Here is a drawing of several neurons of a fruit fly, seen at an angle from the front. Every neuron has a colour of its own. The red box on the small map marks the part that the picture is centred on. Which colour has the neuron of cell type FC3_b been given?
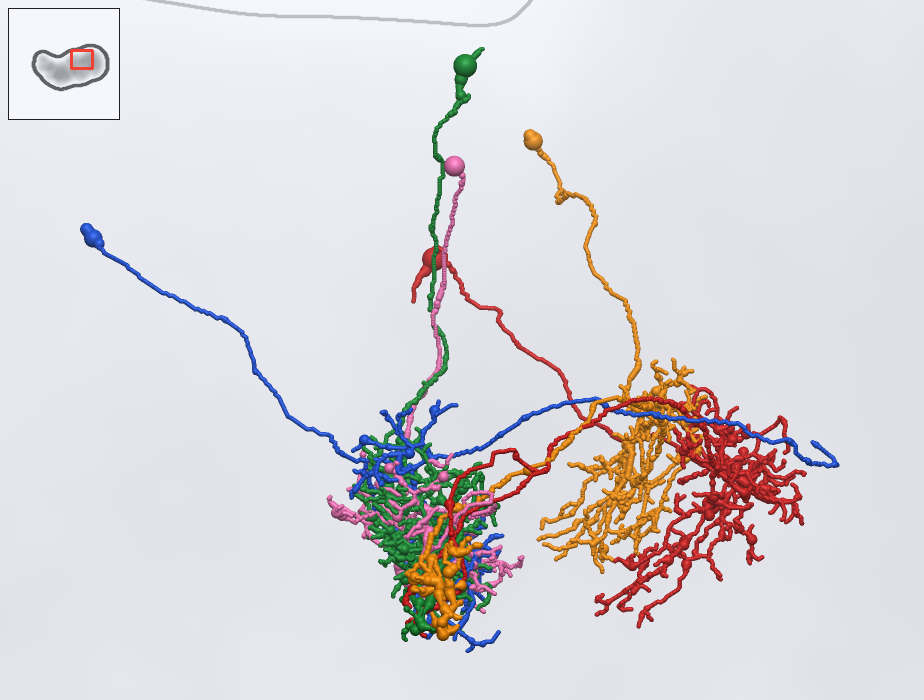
pink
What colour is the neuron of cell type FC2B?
red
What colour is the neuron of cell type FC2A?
green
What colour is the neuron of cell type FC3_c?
blue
